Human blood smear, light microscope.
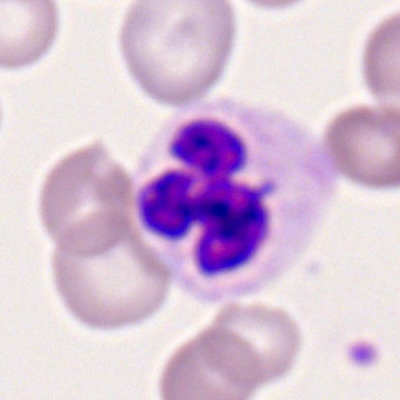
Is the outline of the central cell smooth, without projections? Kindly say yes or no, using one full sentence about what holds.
Yes, this cell's outline runs smooth, without projections.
